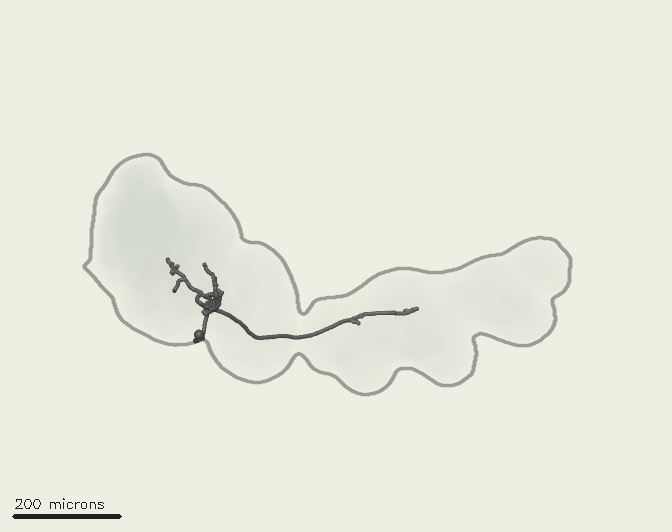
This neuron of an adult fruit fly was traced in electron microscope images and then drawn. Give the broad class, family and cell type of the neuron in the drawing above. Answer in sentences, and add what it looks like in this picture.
This is a descending neuron. Its family is hemilineage LB7. The cell type is DNge126. By the scale bar it is about 500 microns wide in this view. In this view it is more than twice as wide as it is tall.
